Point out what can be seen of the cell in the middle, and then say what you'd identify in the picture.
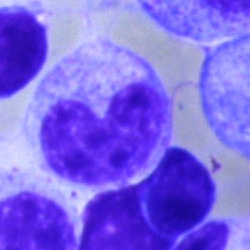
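Let's start with the outline: it's round and smooth. Now look at the nucleus. There's a notch in its upper edge, which gives it a kidney shape, and it fills the lower half of the cell, so most of the cytoplasm sits above it. Its chromatin is dark purple, mottled with paler patches. So what you have here is a band neutrophil.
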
